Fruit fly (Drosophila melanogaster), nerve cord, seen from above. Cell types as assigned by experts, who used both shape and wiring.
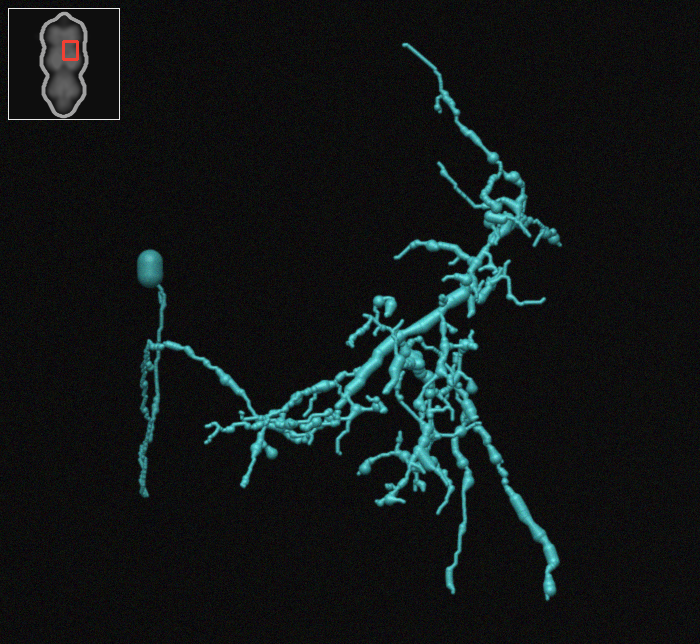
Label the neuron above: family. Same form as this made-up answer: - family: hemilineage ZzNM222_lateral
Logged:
- family: hemilineage 02A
